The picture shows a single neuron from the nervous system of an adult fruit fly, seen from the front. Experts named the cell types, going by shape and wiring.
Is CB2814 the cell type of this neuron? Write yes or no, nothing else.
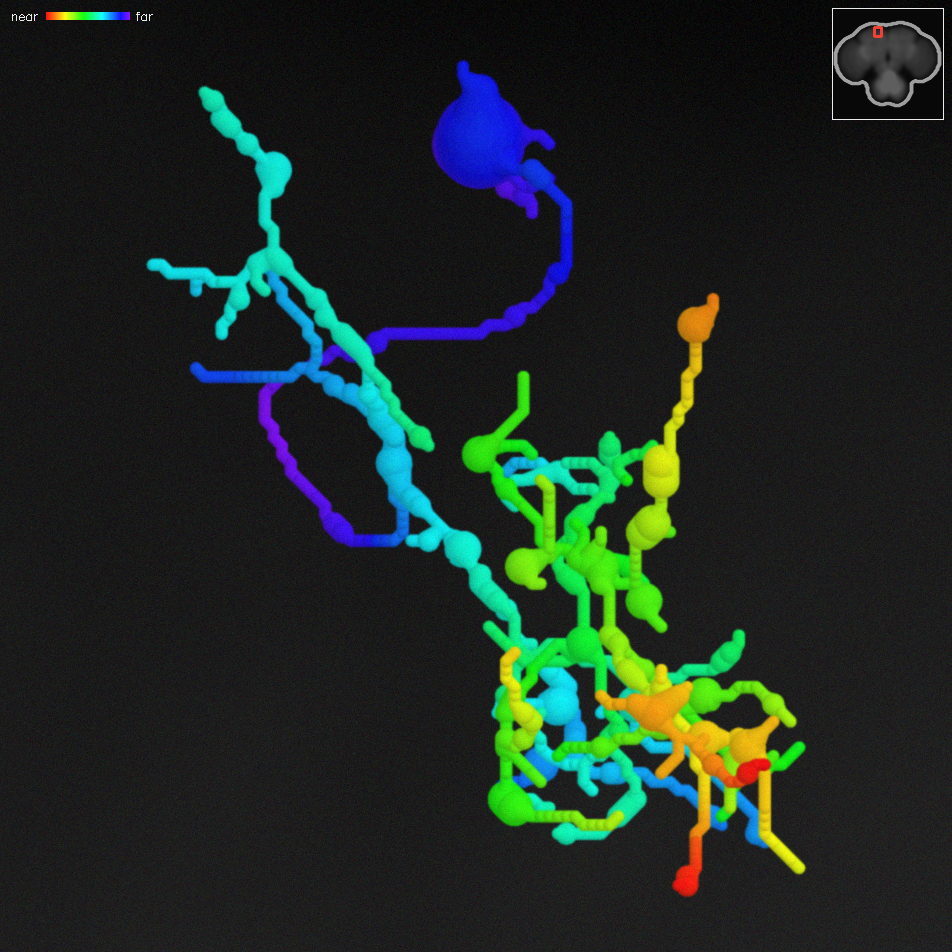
yes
